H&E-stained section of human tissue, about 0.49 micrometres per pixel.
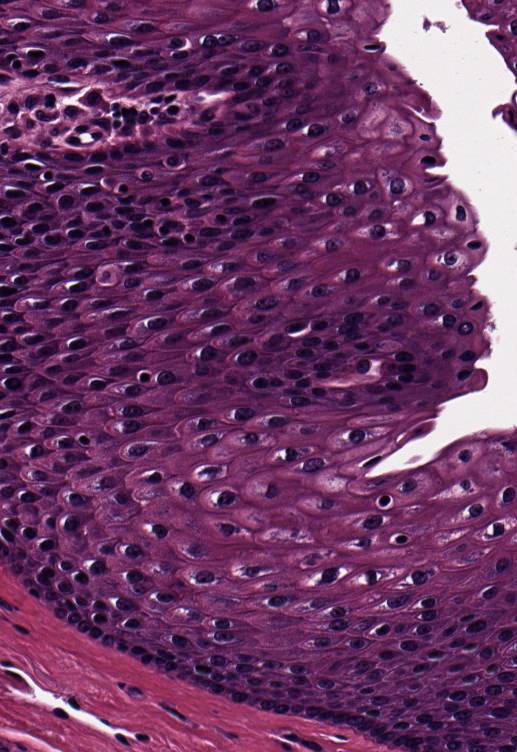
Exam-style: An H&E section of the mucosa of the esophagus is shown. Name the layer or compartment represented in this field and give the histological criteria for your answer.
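Stratified squamous nonkeratinized epithelium fills most of the field, thick, with empty lumen at the upper right. The surface cells facing the lumen keep their nuclei and bear no keratin layer.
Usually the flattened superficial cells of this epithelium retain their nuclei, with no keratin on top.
Along the lower-left edge the basal cells are crowded, with small dark nuclei. The middle-layer cells have abundant pink cytoplasm with visible cell borders.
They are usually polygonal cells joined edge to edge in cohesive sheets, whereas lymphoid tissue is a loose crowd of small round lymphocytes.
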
